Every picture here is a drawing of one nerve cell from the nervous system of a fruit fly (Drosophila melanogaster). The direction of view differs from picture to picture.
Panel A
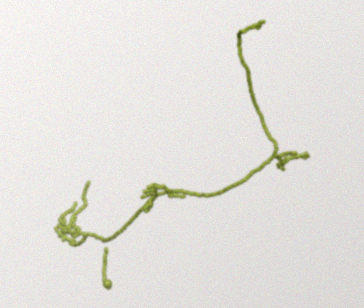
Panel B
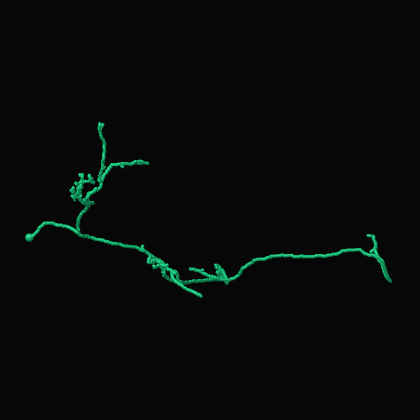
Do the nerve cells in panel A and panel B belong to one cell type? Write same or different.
same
